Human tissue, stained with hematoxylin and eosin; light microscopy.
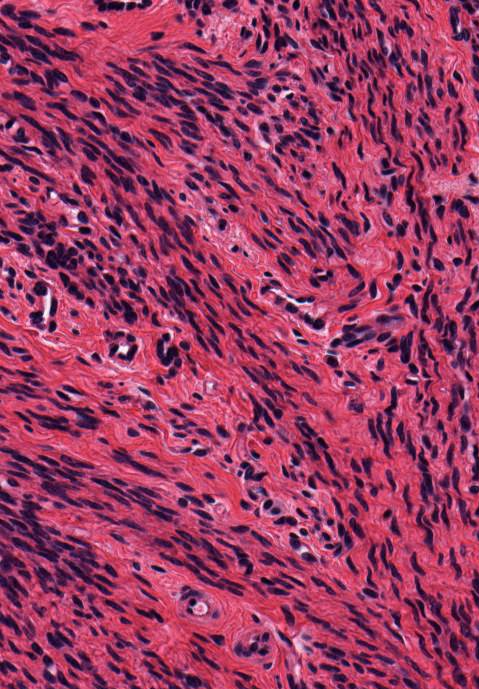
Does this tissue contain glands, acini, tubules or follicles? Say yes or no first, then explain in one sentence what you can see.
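No. No epithelium, glands or fat cells are seen anywhere in the field.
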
